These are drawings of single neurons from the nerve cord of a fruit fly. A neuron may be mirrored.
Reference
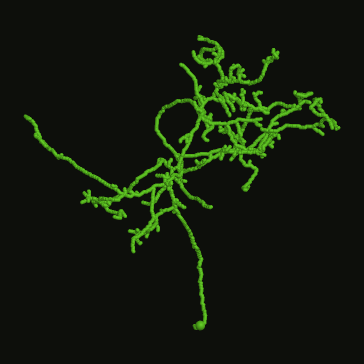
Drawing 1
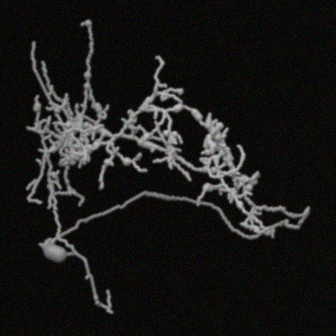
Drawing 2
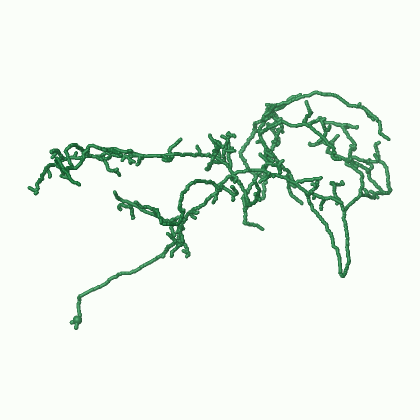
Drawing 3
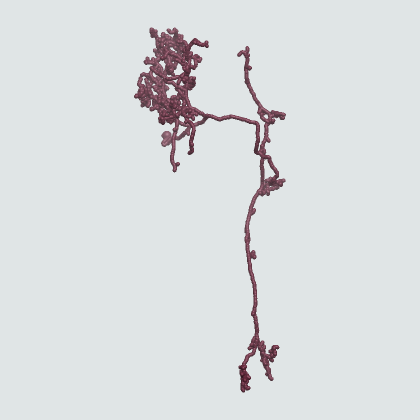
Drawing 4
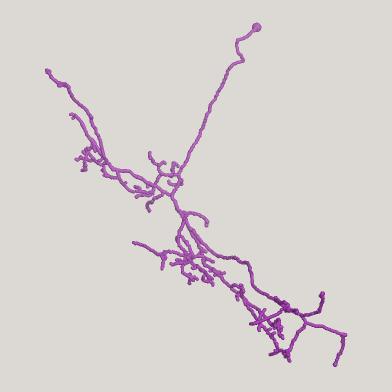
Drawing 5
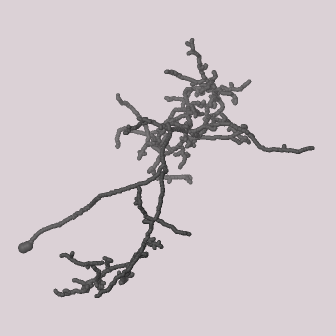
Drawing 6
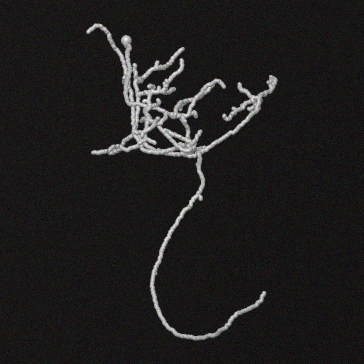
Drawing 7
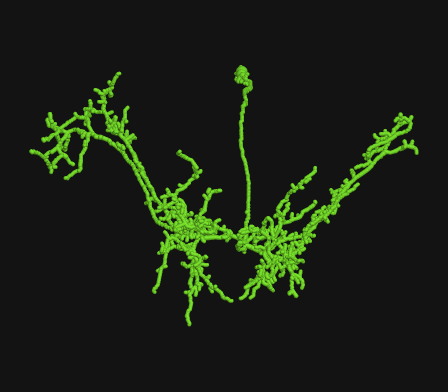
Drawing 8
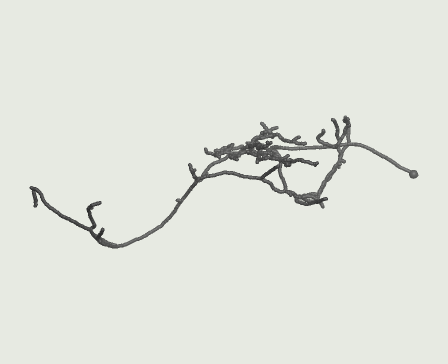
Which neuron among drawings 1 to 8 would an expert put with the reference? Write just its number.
2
